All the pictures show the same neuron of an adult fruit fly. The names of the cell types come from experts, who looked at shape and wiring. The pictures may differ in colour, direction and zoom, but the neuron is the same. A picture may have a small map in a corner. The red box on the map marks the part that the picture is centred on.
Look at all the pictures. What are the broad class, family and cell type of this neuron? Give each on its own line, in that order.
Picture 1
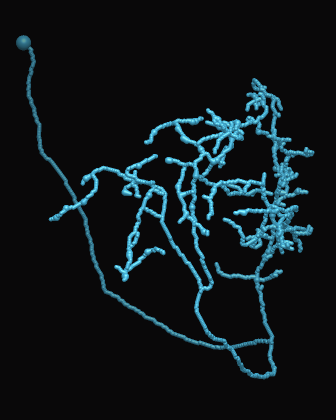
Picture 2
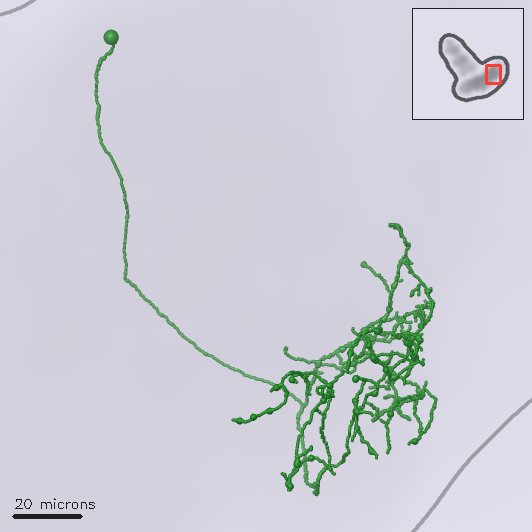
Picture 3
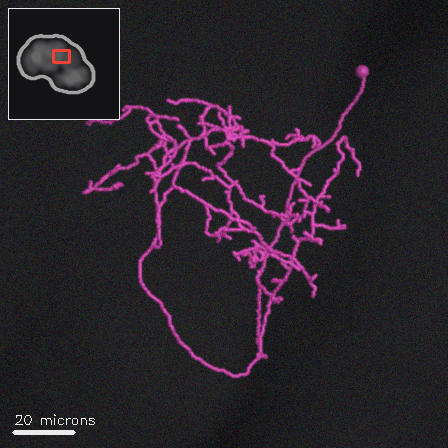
central-brain intrinsic neuron
hemilineage VLPp1
AVLP558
